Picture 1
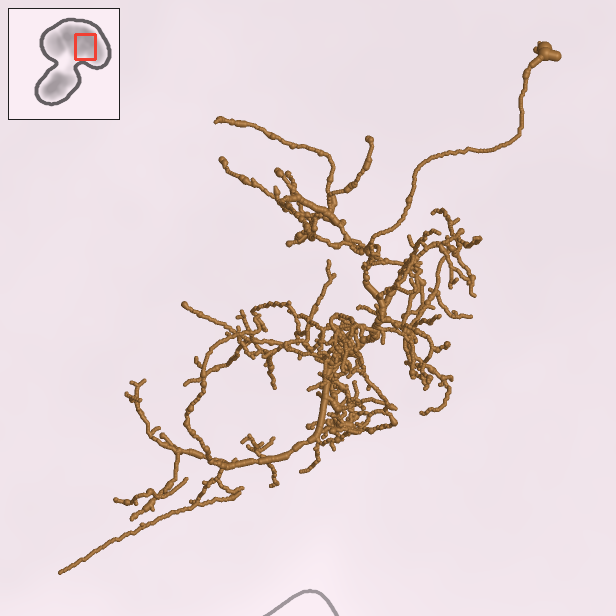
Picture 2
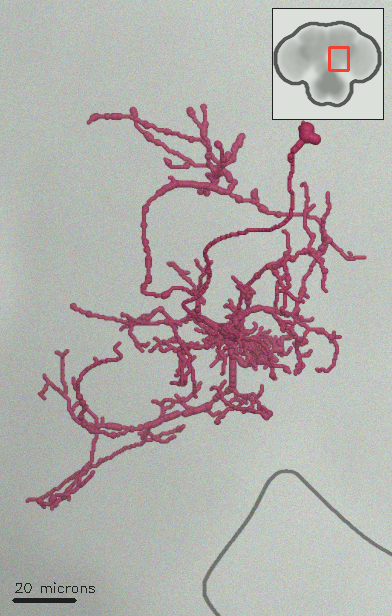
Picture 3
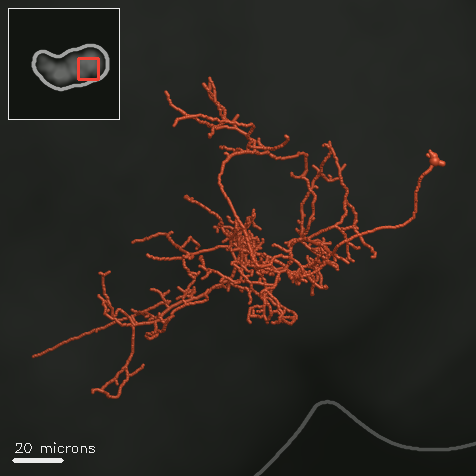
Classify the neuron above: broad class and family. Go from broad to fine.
central-brain intrinsic neuron; hemilineage ALl1_ventral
